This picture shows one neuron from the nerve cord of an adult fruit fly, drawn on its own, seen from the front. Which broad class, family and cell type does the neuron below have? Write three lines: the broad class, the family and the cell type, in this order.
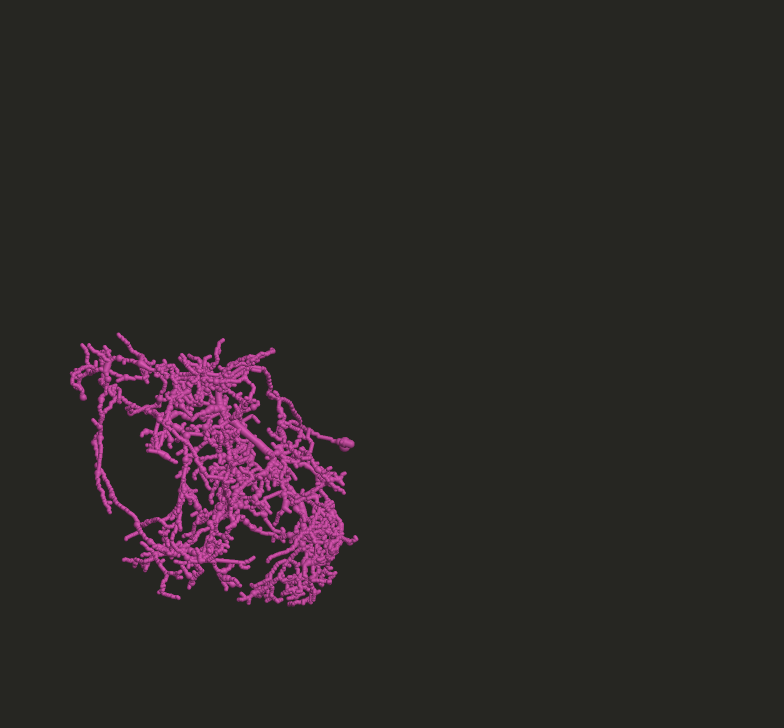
nerve-cord intrinsic neuron
hemilineage 03A
IN03A019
